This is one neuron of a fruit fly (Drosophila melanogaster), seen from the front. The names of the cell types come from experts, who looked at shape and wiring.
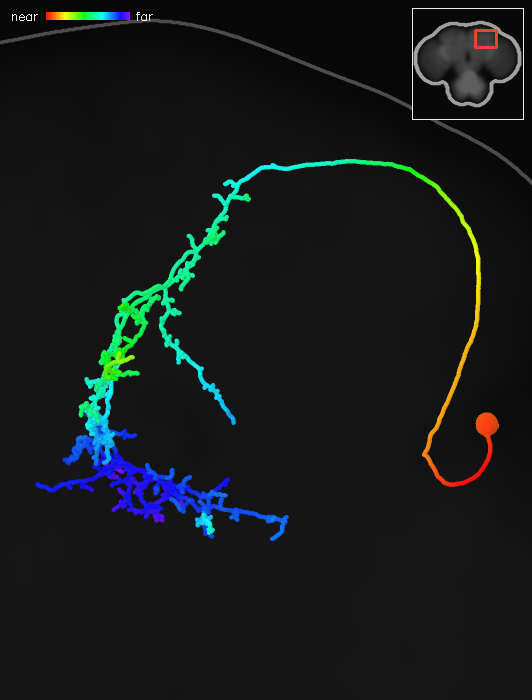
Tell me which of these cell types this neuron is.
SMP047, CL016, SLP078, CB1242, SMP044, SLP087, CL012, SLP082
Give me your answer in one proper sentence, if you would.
The neuron here is of the cell type CL016.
